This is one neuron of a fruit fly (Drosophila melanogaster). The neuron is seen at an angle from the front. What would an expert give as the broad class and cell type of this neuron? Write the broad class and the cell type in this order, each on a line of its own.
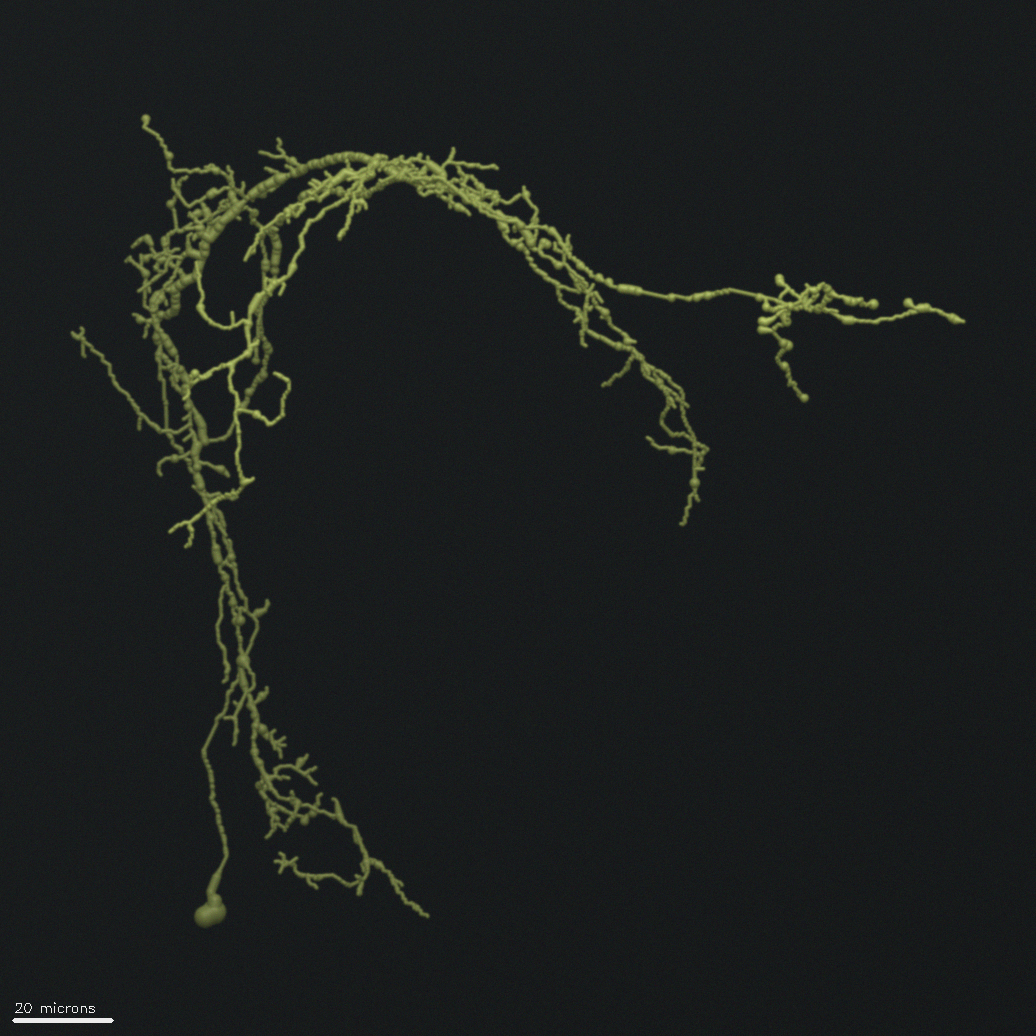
central-brain intrinsic neuron
ATL041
